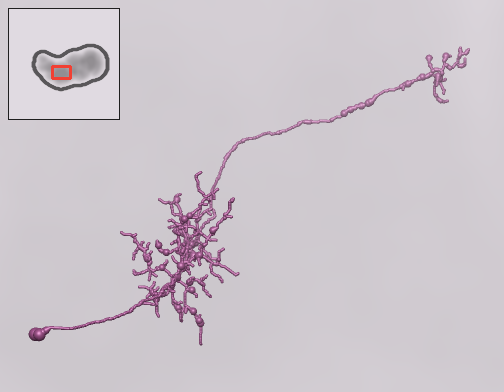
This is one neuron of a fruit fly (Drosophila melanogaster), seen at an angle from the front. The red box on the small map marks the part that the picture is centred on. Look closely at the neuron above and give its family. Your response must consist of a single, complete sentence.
The neuron is recorded as family Tm.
